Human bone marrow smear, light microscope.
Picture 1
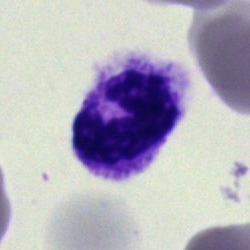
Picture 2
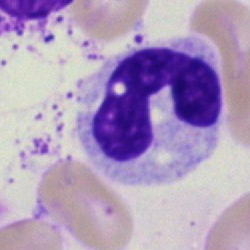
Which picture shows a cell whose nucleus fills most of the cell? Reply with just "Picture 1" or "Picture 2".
Picture 1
